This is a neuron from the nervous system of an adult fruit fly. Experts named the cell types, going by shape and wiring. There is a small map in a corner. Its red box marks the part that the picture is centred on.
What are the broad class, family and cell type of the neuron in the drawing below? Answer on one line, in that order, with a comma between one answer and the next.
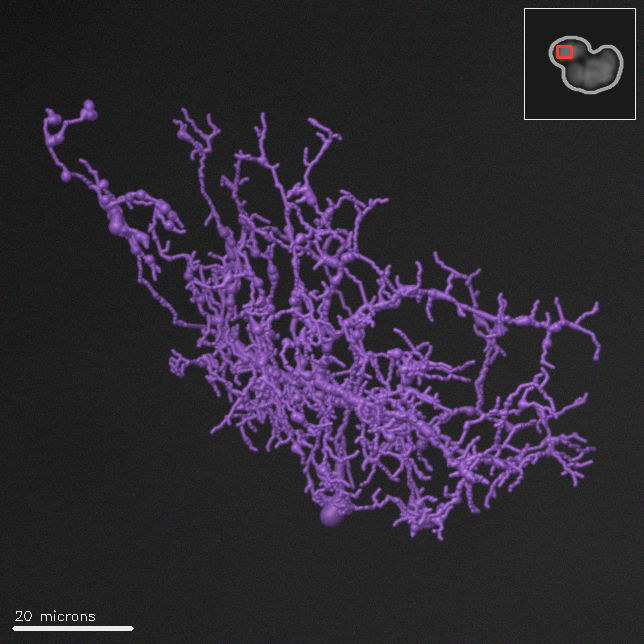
nerve-cord intrinsic neuron, hemilineage 17A, IN17A061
